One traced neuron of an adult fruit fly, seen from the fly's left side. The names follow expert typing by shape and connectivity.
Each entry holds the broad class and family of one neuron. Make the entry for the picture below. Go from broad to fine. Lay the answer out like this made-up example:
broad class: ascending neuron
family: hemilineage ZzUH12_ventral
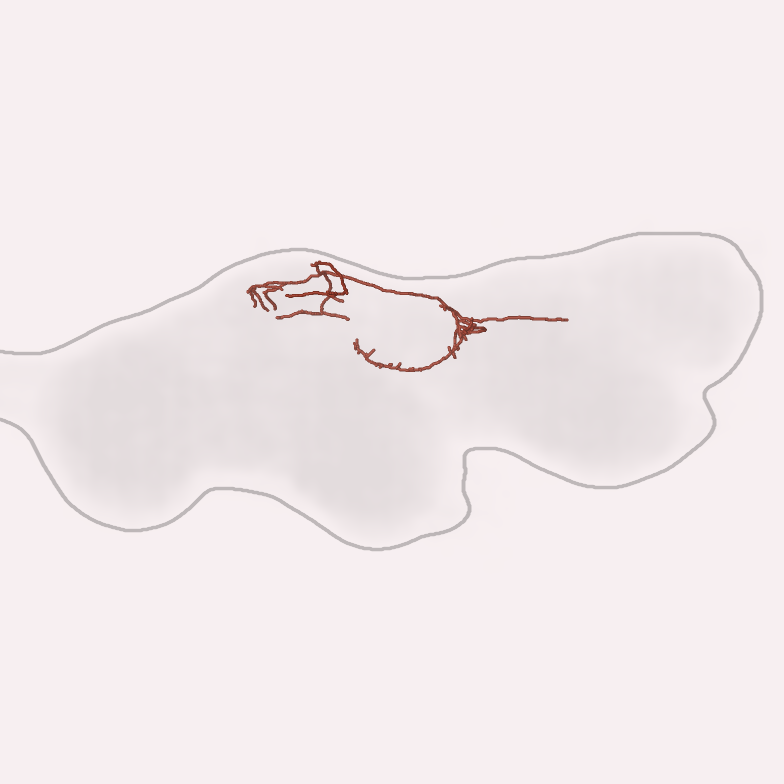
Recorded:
broad class: nerve-cord intrinsic neuron
family: hemilineage 03B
